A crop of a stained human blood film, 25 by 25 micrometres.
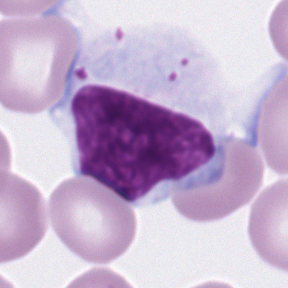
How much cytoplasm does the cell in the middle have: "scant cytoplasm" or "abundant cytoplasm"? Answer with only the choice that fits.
Abundant cytoplasm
